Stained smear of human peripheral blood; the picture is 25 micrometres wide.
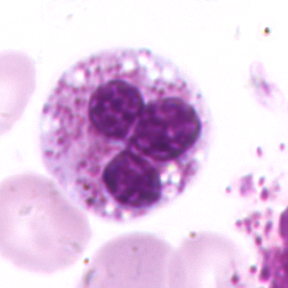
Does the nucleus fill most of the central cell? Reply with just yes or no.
No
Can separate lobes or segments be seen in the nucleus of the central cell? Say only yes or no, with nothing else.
Yes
